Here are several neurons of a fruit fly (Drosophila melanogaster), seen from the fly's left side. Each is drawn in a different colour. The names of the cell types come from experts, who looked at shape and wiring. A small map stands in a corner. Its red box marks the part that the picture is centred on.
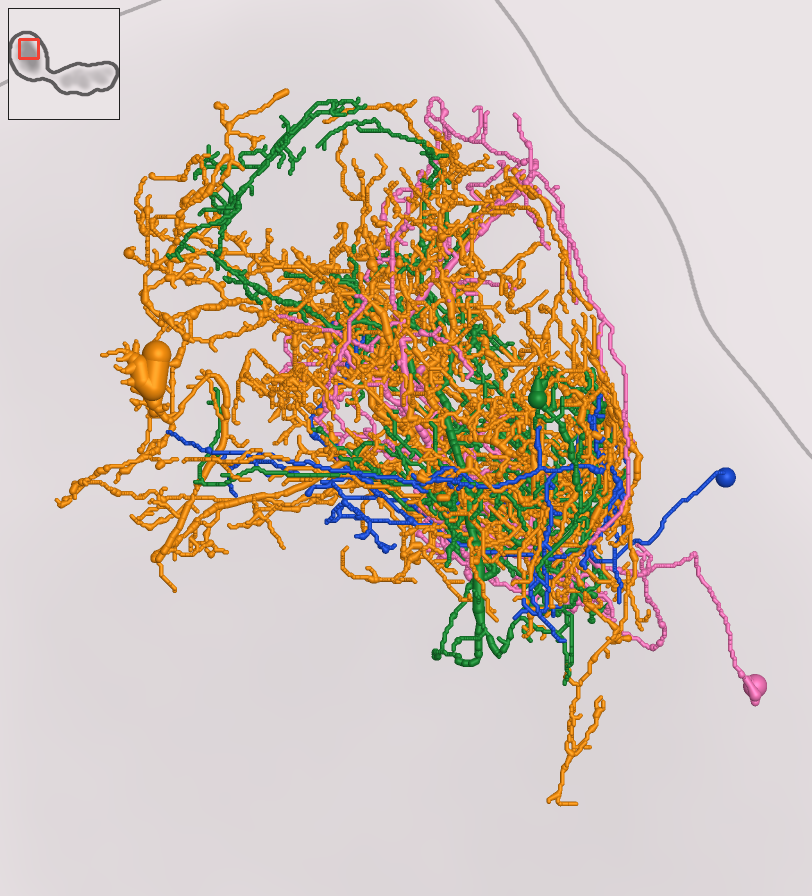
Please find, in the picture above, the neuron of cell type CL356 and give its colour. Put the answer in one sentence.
The colour is pink.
